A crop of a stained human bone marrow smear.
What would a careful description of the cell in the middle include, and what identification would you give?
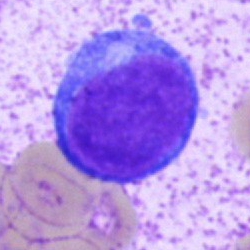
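On a round, smooth outline, a single small rounded bleb projects from the top edge. Inside, a pale, clear patch lies in the cytoplasm at the top, beside the nucleus. Granules: none are visible in the cytoplasm. The cell in the middle is a blast.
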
